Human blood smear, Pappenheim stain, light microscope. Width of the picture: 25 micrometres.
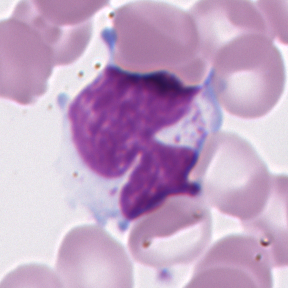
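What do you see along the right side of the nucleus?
A deep cleft cutting into it.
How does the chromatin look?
Finely strand-like with small paler gaps, not coarse solid blocks.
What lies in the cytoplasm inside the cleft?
A few fine purplish dots.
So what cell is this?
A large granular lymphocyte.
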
